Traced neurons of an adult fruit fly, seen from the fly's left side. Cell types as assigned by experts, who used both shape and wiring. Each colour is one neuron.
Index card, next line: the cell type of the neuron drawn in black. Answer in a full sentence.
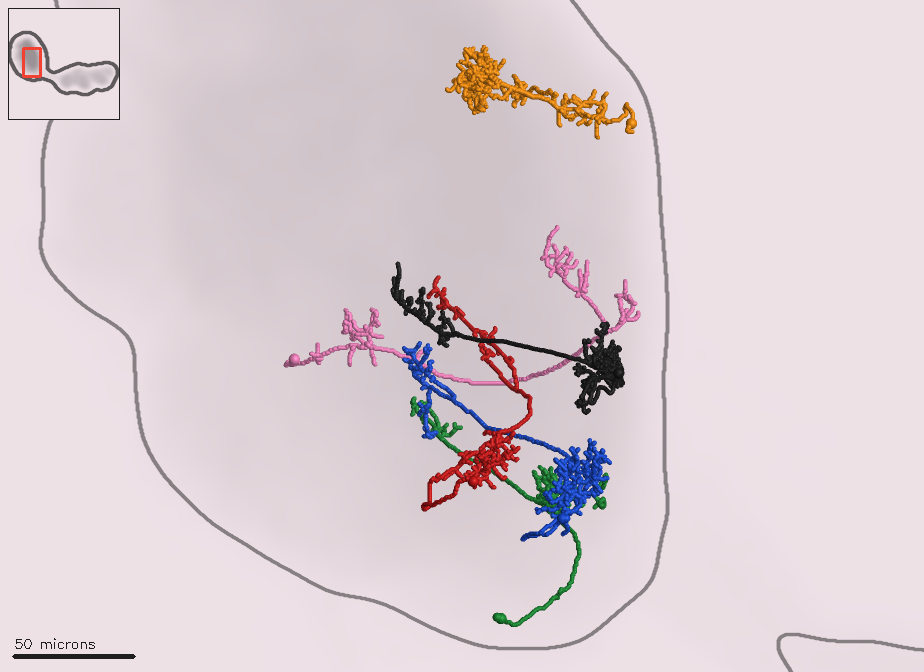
The cell type is TmY5a.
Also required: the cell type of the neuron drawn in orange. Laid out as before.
The cell type is Y3.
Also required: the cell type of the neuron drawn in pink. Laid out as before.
The cell type is TmY17.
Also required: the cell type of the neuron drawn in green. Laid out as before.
The cell type is TmY20.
